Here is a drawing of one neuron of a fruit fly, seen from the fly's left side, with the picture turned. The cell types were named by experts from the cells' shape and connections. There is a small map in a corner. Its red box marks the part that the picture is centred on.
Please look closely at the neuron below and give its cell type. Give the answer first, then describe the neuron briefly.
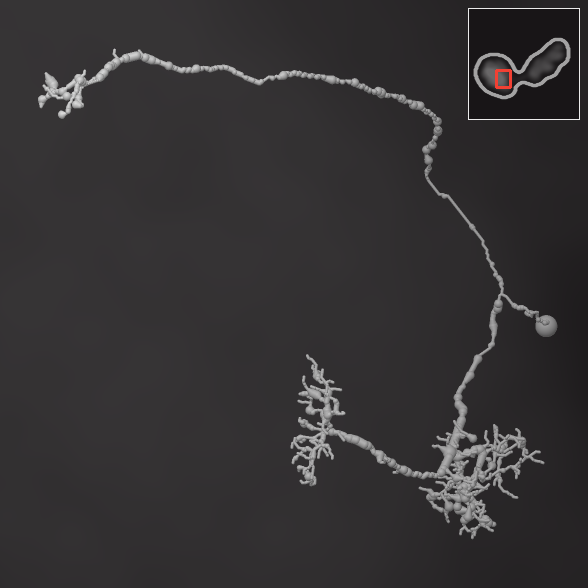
Its cell type is LLPC1. This is a visual projection neuron. Its cell body lies on the right of the picture. The picture shows dozens of branch ends.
